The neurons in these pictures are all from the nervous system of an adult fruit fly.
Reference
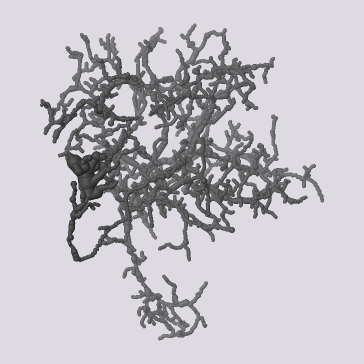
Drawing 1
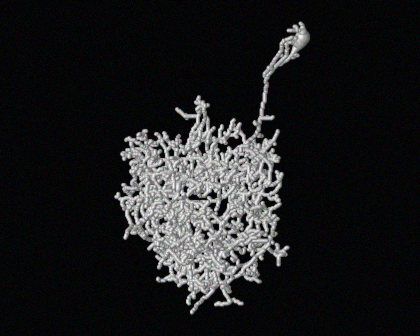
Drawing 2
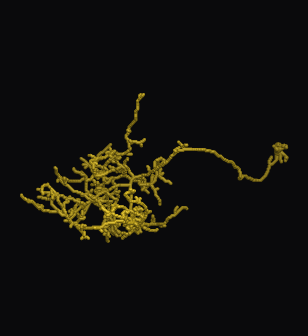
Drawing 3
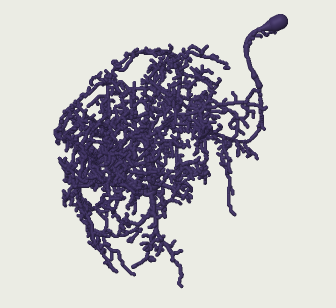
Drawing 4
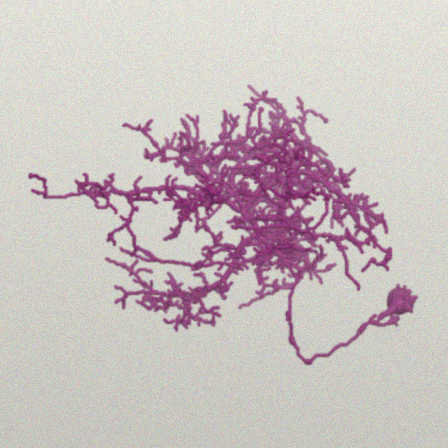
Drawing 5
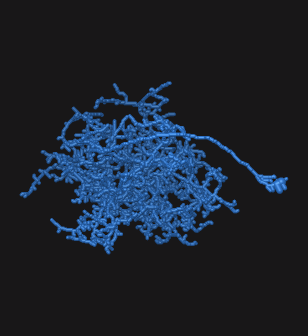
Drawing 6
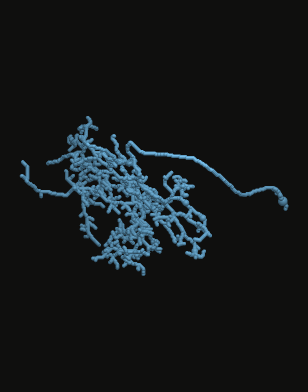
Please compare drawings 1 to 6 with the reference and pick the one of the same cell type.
4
